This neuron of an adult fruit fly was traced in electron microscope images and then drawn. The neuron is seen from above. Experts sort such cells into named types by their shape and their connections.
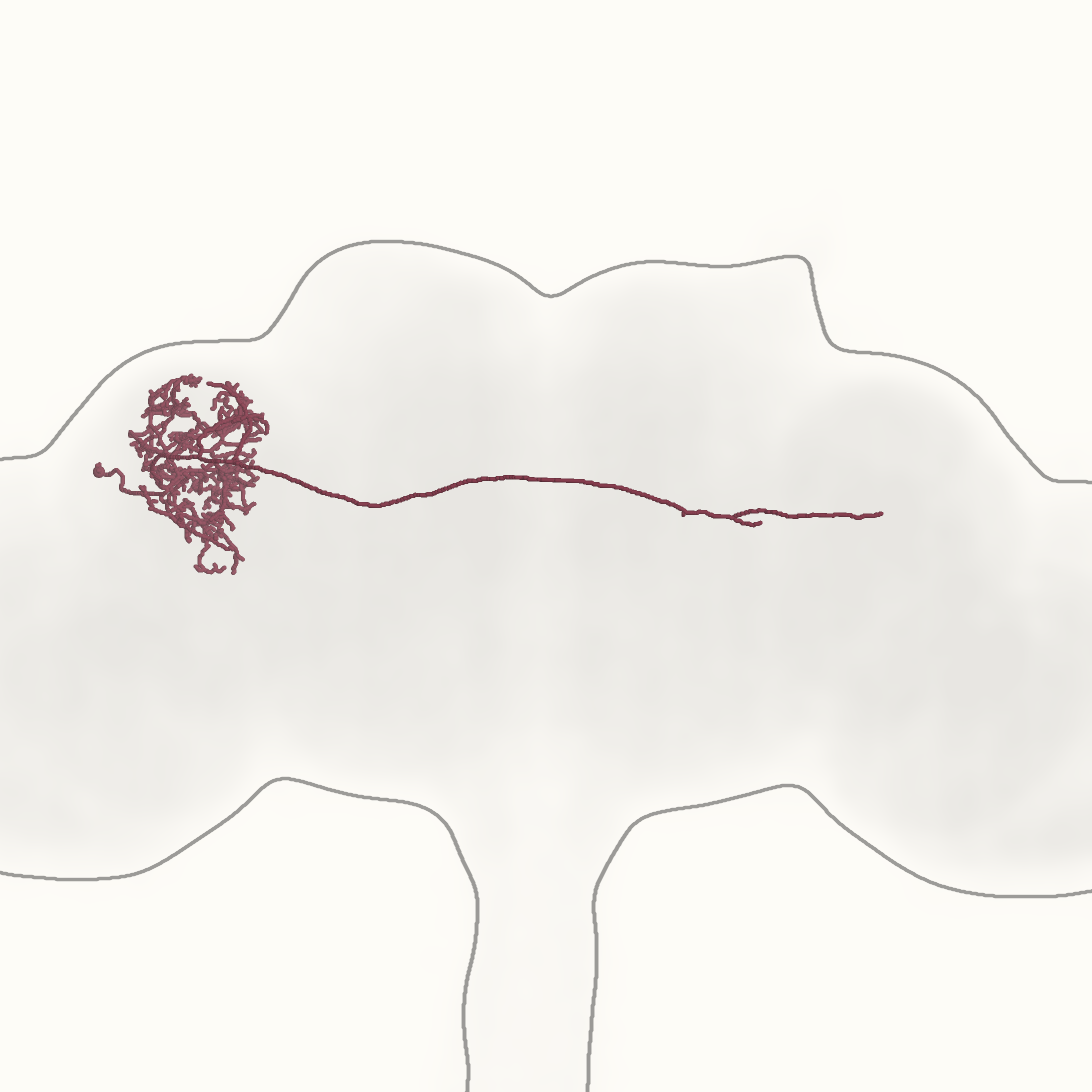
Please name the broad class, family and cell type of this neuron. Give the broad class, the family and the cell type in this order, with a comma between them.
central-brain intrinsic neuron, hemilineage VLPl&p2_lateral, CB3322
